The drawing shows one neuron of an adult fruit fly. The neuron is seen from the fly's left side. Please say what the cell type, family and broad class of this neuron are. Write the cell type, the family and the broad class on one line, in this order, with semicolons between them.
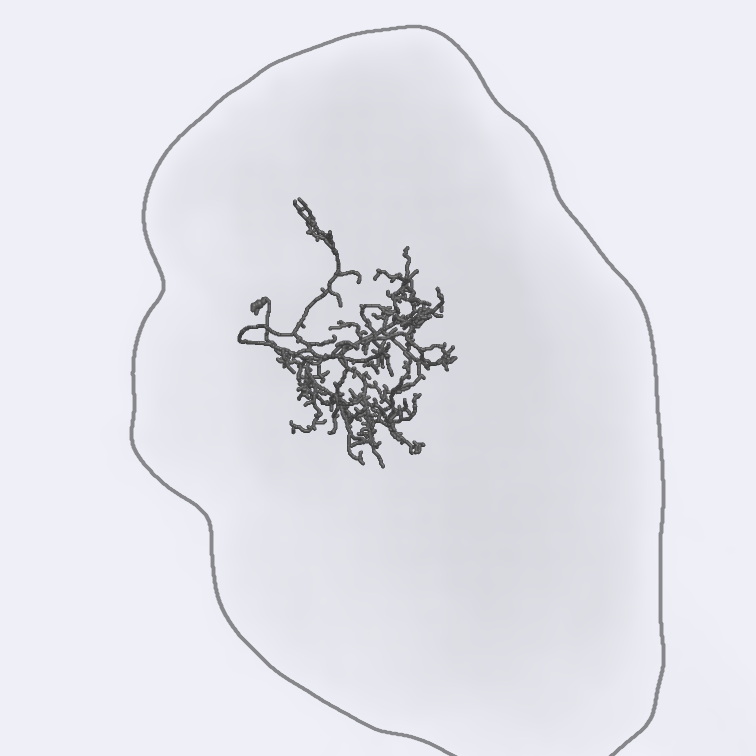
CB4166; hemilineage VLPa1_lateral; central-brain intrinsic neuron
